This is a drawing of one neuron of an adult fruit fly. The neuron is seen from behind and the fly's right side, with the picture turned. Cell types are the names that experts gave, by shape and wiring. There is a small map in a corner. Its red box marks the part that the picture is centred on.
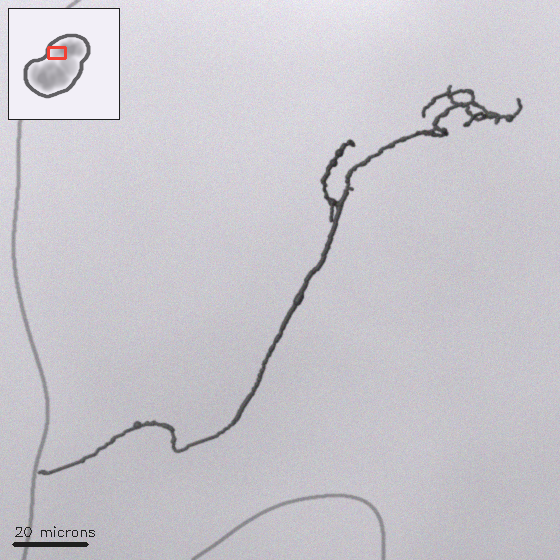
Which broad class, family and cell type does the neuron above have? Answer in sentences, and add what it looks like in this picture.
Its broad class is sensory neuron entering the nerve cord. The name of its family is class gustatory. The cell type is WG3. No cell body is drawn. By the scale bar it is about 130 microns wide in this view. It has a dozen or fewer branch ends.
